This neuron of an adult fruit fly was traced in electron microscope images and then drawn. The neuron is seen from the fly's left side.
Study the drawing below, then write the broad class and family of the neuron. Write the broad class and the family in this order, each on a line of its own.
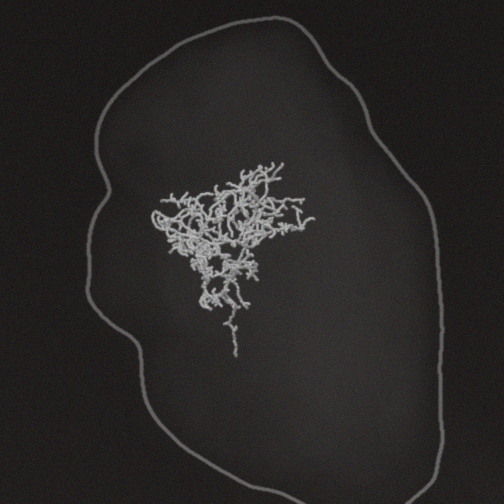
central-brain intrinsic neuron
hemilineage VLPa1_lateral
